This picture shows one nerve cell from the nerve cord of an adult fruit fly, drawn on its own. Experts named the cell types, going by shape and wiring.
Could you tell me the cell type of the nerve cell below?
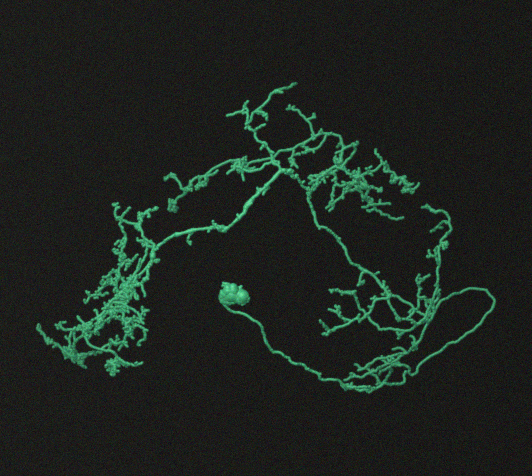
IN19A054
